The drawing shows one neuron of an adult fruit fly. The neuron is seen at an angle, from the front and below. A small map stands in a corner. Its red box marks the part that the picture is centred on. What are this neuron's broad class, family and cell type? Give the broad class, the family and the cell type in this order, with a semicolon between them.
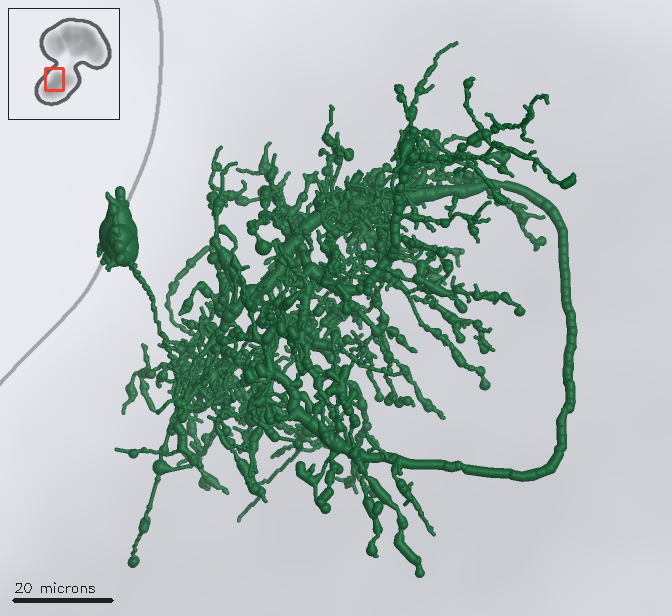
nerve-cord intrinsic neuron; hemilineage 17B; IN17B004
